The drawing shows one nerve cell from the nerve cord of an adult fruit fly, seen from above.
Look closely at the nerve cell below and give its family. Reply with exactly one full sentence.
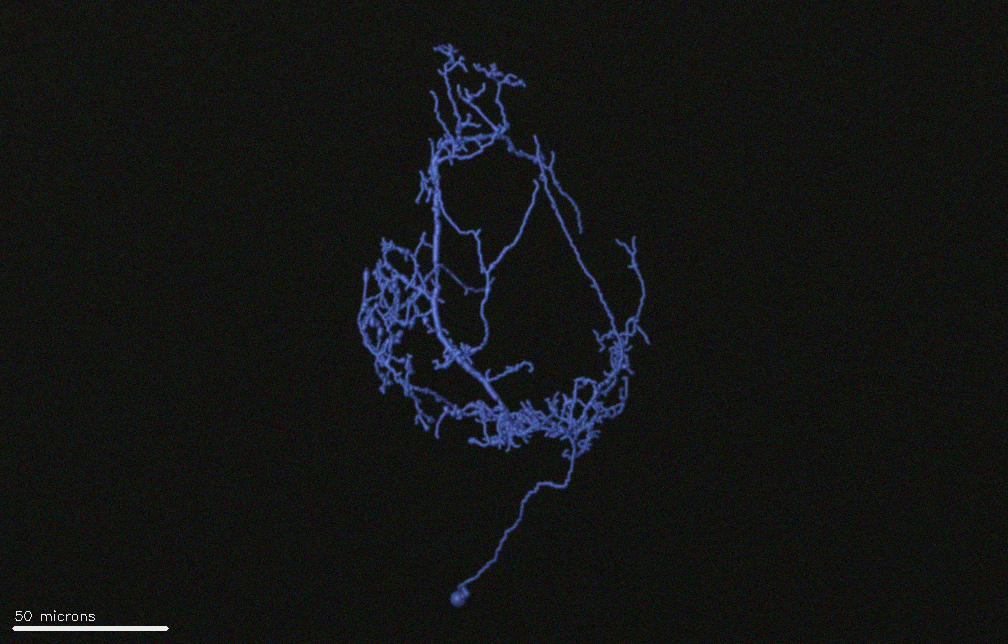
Family membership for the nerve cell is hemilineage 03A.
